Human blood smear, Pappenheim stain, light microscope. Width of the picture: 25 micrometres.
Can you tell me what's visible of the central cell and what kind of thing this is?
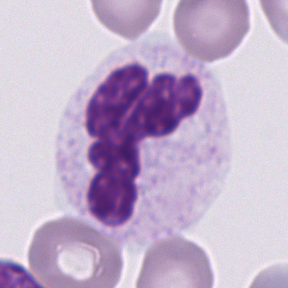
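A smooth outline, round to oval, bounds this cell. Its nucleus lies toward the left side and has dense, clumped, dark purple chromatin. The cytoplasm is abundant and pale pinkish-lilac. It is a segmented neutrophil.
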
